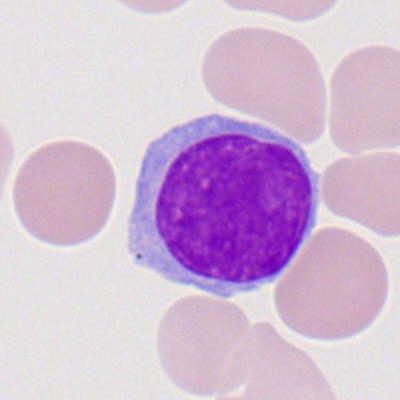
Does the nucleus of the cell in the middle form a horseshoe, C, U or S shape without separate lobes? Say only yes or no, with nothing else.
No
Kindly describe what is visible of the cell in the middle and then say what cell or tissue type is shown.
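Here the nucleus sits off-centre, over toward the right, and fills most of the cell, leaving just a rim of cytoplasm. Its chromatin is dense purple with small paler patches, so it has a clumped look. The cytoplasm is pale blue. This is a lymphocyte.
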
